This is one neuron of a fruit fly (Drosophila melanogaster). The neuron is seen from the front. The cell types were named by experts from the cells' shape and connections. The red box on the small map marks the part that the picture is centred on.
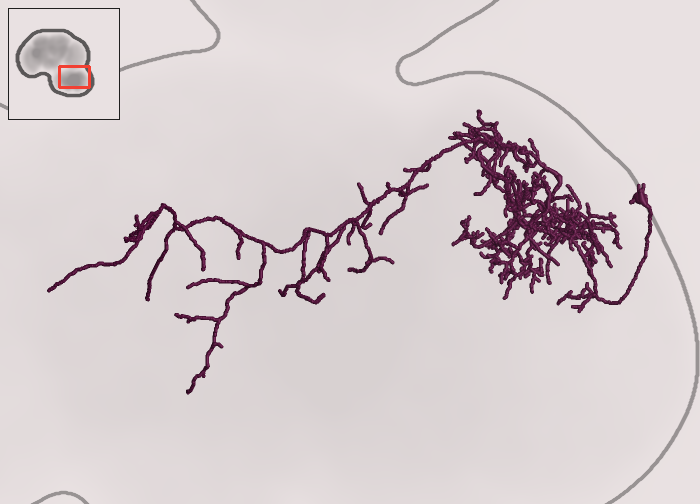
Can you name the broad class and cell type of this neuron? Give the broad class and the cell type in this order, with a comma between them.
nerve-cord intrinsic neuron, INXXX241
